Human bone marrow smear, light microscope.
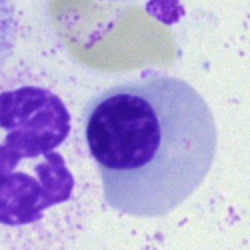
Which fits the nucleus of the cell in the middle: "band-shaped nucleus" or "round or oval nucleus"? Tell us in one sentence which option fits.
There is a compact round or oval nucleus in this cell.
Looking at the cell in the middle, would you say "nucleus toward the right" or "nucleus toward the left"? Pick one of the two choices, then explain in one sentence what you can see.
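Nucleus toward the left. The nucleus sits off-centre, toward the left side of the cell.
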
